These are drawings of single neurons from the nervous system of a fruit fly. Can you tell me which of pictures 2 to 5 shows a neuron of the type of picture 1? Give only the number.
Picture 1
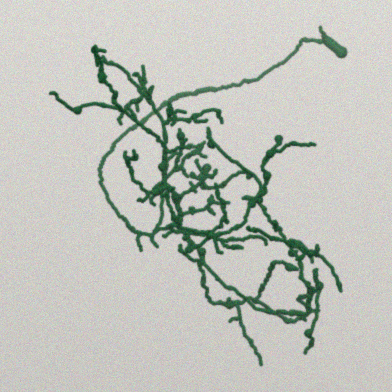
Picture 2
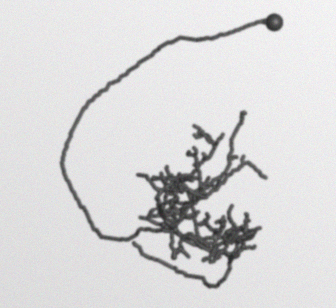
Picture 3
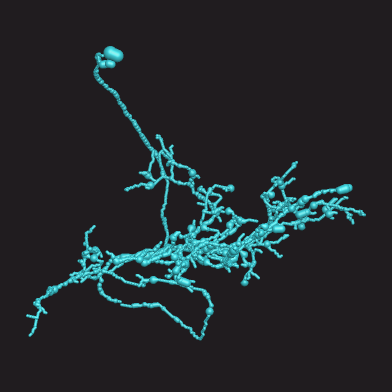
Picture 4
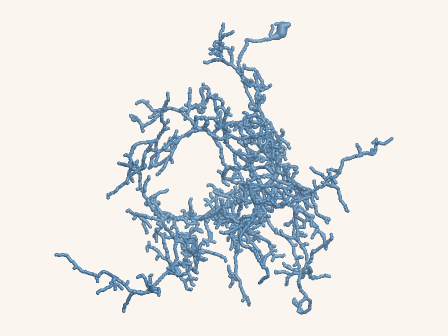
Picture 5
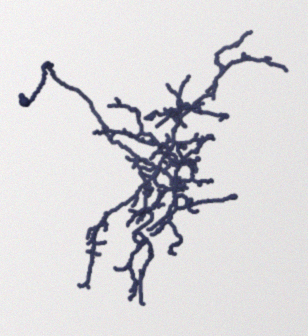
5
